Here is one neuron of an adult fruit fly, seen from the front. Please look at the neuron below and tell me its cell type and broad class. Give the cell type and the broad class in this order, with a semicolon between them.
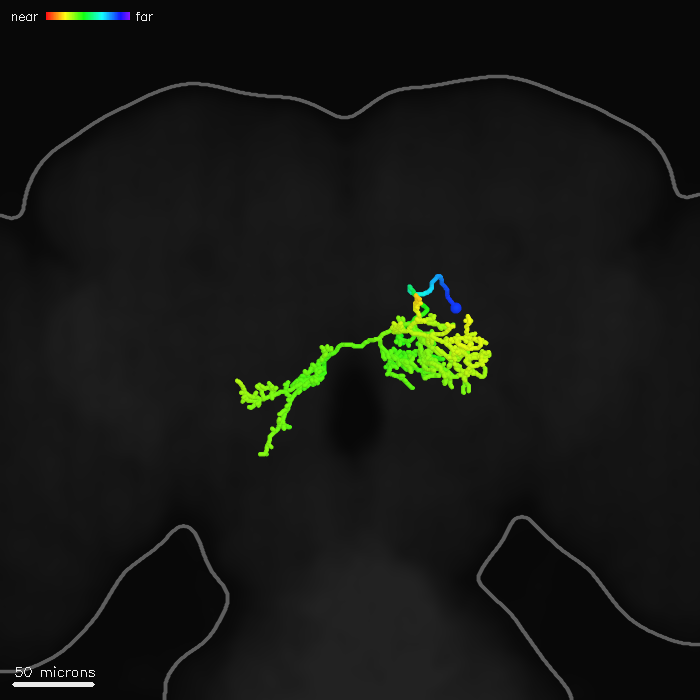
LAL173; central-brain intrinsic neuron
